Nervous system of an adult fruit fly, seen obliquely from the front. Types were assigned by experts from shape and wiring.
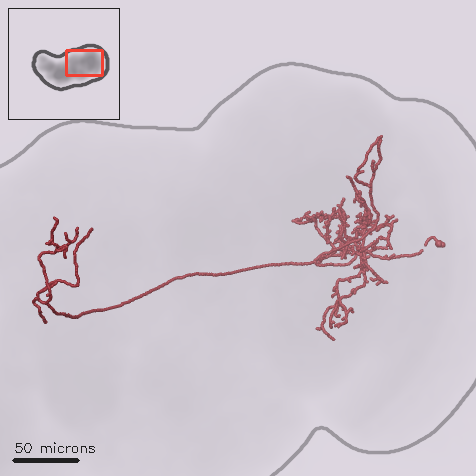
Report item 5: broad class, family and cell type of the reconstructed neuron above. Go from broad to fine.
central-brain intrinsic neuron; hemilineage VLPl&d1_lateral; CB4165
